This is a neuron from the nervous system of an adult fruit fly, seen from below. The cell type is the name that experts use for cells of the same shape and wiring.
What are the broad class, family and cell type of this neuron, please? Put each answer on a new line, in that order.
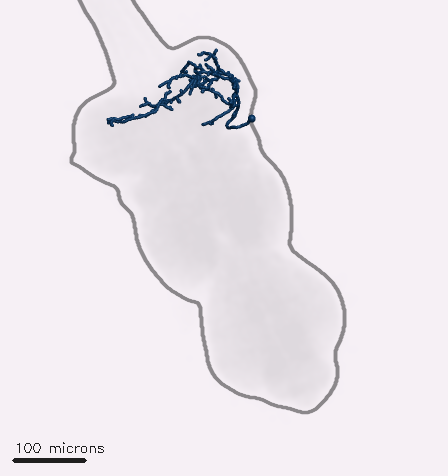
nerve-cord intrinsic neuron
hemilineage 03A
IN03A051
